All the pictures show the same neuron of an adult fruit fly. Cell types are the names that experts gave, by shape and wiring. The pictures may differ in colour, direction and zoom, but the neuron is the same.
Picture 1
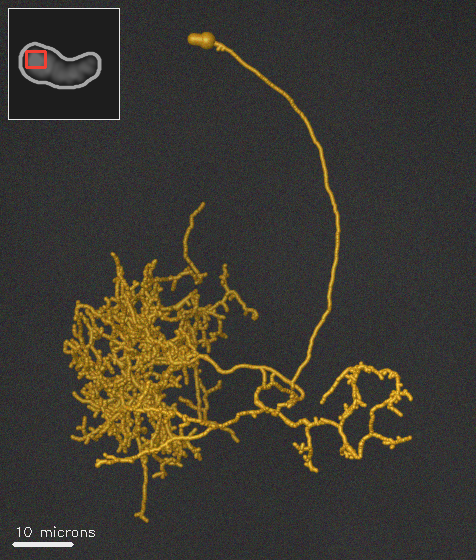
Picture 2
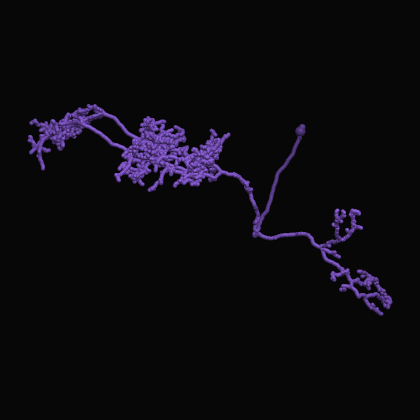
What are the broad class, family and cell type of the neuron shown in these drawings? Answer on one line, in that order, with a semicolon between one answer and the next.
visual projection neuron; hemilineage VPNd1; LPLC1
